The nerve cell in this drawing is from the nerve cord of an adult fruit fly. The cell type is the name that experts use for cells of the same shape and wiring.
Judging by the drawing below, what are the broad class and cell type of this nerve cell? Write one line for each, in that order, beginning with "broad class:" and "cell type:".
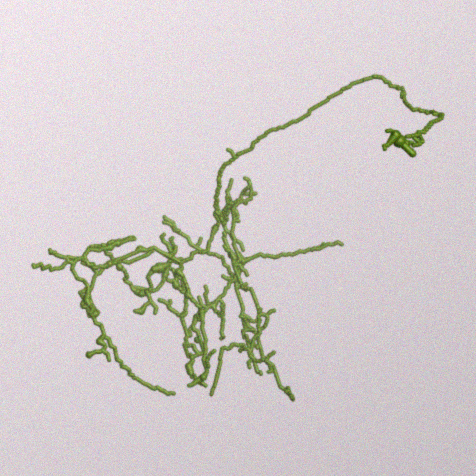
broad class: nerve-cord intrinsic neuron
cell type: INXXX364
